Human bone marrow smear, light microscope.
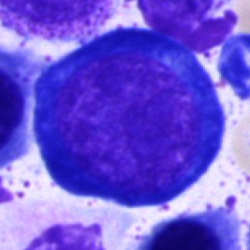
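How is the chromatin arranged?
It is fine and evenly spread, without coarse dark clumps.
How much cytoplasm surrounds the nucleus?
Only a narrow rim.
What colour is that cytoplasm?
Deep blue.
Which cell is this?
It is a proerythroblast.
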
